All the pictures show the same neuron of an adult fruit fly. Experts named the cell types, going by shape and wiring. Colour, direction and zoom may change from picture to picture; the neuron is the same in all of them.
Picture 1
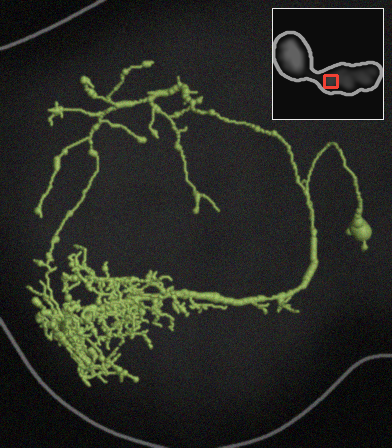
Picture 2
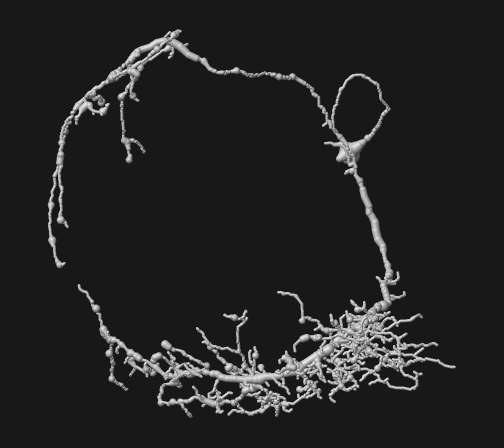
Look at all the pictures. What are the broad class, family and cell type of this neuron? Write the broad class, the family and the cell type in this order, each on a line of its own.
nerve-cord intrinsic neuron
hemilineage 03A
IN03A024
